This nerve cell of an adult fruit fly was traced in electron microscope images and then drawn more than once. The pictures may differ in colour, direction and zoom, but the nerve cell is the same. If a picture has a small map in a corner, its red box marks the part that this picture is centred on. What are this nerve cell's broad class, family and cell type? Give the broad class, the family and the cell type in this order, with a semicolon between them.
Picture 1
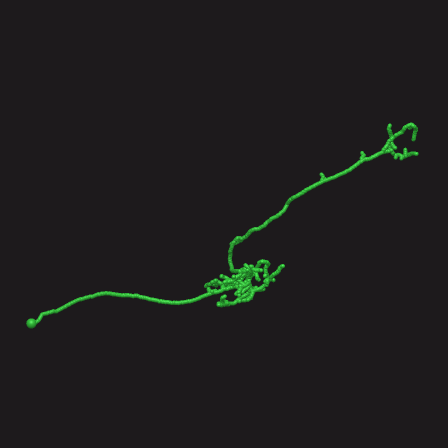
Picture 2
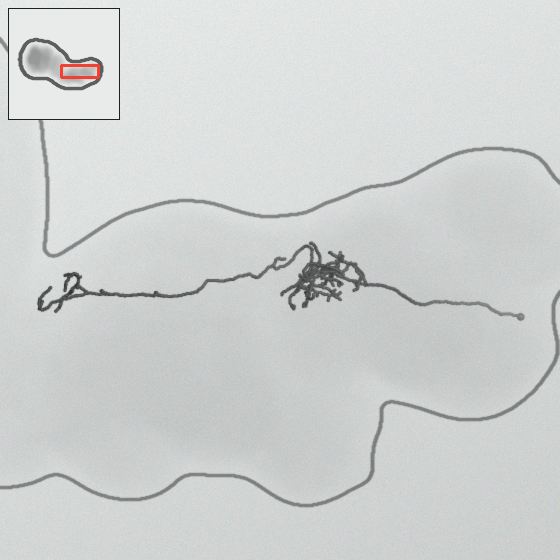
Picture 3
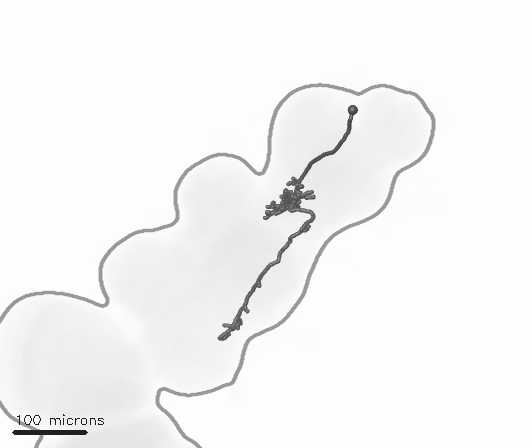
nerve-cord intrinsic neuron; hemilineage 06A; IN06A083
